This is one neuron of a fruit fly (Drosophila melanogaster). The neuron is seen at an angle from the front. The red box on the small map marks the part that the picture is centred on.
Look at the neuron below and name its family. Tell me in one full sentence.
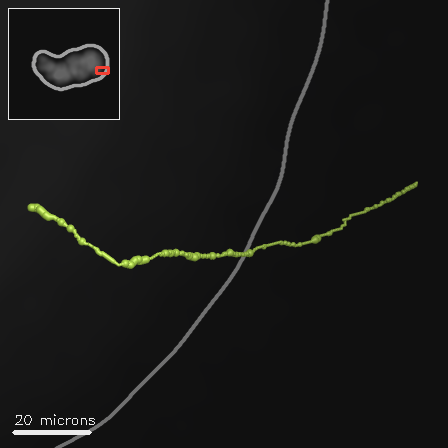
The family designation of this neuron is class visual.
